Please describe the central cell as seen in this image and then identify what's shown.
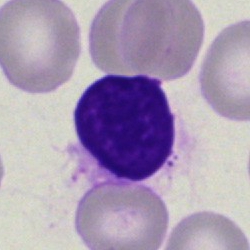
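Looking at the nucleus first, the chromatin is dense and clumped, deep purple, and I see no nucleolus. Down at the lower left the cytoplasm turns ragged, with wispy fragments trailing off the edge. As for vacuoles, I find none. It's a lymphocyte.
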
